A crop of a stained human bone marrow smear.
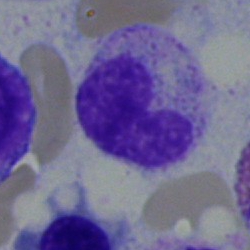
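Band neutrophil at the centre, with a roughly round, smooth outline. The nucleus is kidney-shaped, and its deep indentation opens toward the right. It lies toward the lower left of the cell, so more cytoplasm remains at the upper right. That cytoplasm is moderately abundant and pale lilac-grey.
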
